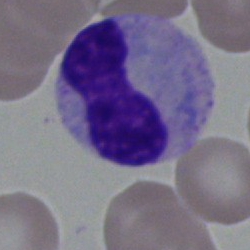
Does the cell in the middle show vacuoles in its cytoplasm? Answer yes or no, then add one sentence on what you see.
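No. The cytoplasm contains no vacuoles.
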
